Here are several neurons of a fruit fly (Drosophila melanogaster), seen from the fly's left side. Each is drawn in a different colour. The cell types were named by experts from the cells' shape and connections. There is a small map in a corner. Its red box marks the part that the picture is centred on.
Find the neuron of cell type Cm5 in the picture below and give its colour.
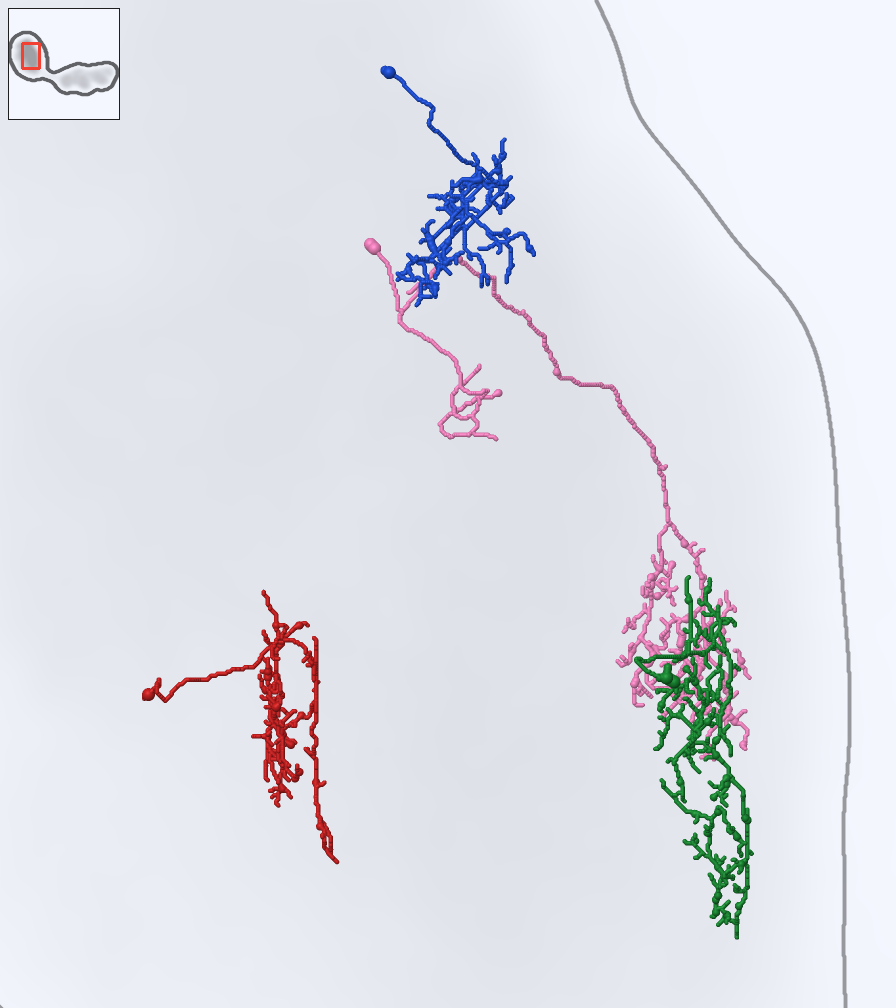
blue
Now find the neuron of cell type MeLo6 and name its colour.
pink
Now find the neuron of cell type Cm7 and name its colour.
green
